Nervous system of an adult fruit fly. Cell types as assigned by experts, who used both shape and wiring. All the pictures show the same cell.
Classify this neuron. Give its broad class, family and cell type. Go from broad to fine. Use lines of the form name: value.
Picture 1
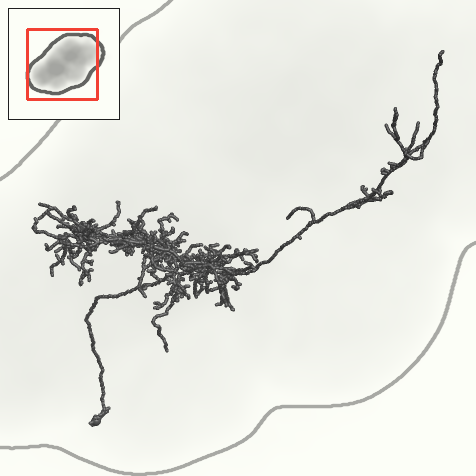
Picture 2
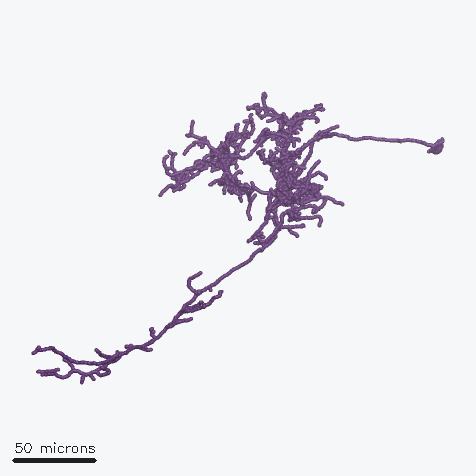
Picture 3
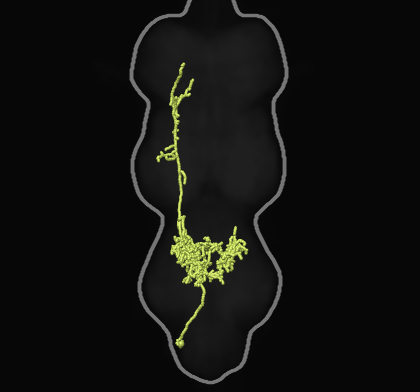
broad class: nerve-cord intrinsic neuron
family: hemilineage 03B
cell type: IN03B029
